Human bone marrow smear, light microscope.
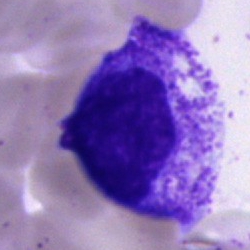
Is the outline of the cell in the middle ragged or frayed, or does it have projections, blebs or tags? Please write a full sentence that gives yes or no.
Yes, the cell does have a ragged or frayed edge, or projections, blebs or tags.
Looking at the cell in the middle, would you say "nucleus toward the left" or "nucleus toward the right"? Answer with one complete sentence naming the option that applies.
What sits toward the left of the cell is its nucleus.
